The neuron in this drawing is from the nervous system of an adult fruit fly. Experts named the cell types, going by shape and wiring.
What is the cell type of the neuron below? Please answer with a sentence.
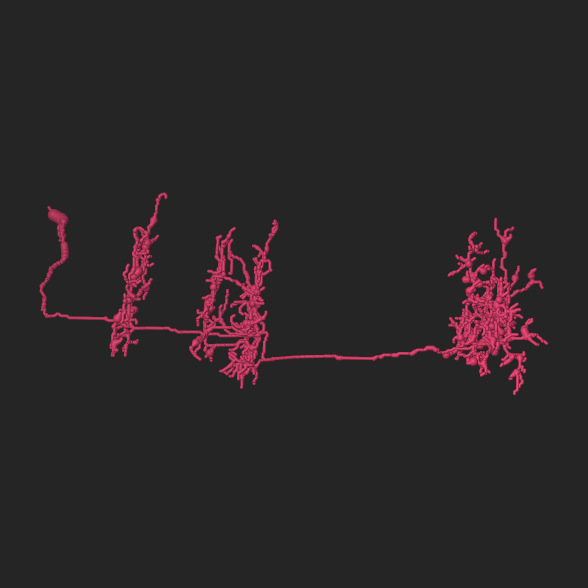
The cell type is TmY15.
